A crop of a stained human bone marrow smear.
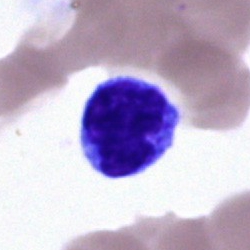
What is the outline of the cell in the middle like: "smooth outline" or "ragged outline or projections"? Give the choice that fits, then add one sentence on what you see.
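Smooth outline. The cell has a smooth, round to slightly oval outline.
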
